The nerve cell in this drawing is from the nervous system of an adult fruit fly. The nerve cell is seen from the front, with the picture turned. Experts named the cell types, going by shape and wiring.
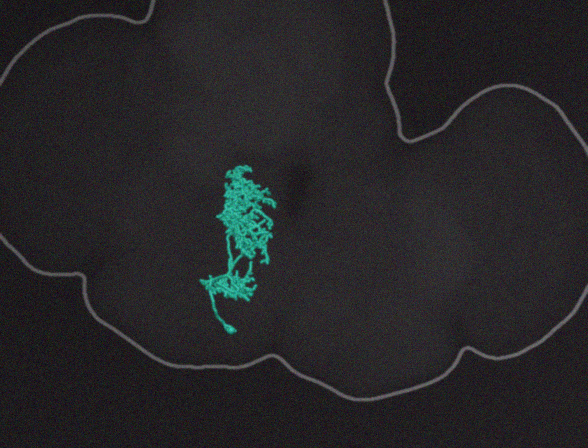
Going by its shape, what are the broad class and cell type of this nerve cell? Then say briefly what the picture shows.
It is a central-brain intrinsic neuron. The cell type is LAL011. Its cell body lies at the bottom of the picture. As drawn here it is taller than it is wide.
